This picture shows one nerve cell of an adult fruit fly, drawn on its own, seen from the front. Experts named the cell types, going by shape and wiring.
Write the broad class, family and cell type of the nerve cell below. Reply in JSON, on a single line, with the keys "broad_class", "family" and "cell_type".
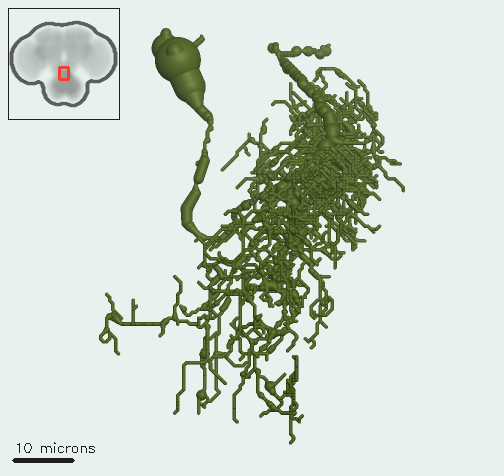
{"broad_class": "motor neuron of the nerve cord", "family": "MNad", "cell_type": "MNad05"}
